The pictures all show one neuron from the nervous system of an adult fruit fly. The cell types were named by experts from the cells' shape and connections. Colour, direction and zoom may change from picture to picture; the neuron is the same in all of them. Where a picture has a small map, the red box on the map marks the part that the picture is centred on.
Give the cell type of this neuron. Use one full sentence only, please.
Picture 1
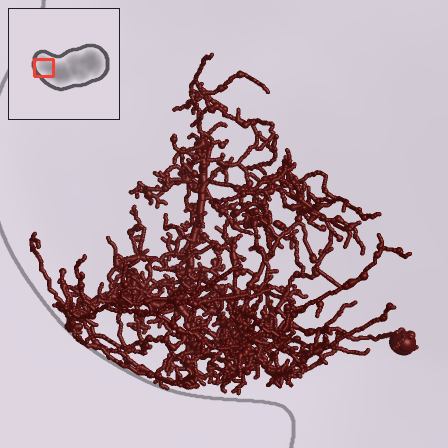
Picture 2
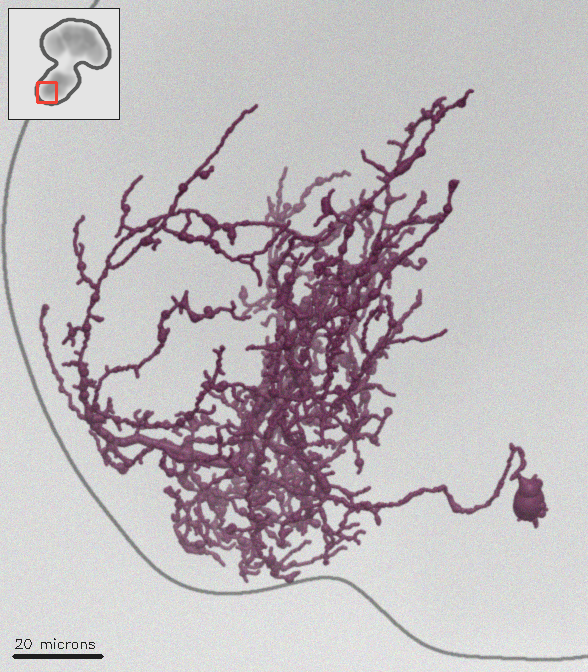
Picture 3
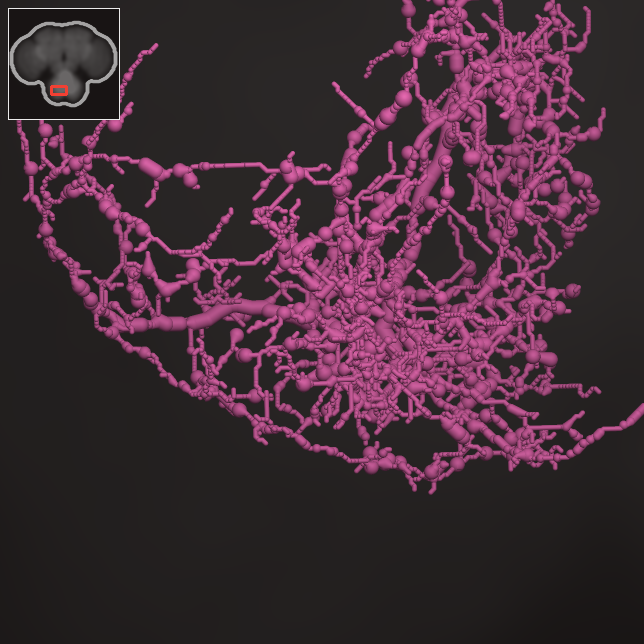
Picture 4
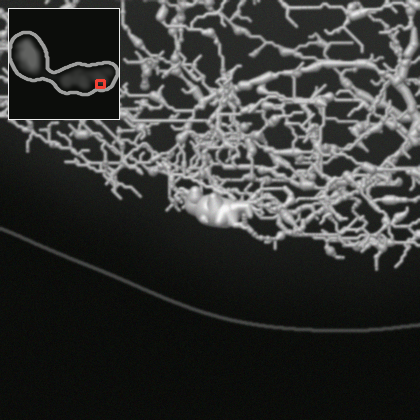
This neuron is typed as IN13B013.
